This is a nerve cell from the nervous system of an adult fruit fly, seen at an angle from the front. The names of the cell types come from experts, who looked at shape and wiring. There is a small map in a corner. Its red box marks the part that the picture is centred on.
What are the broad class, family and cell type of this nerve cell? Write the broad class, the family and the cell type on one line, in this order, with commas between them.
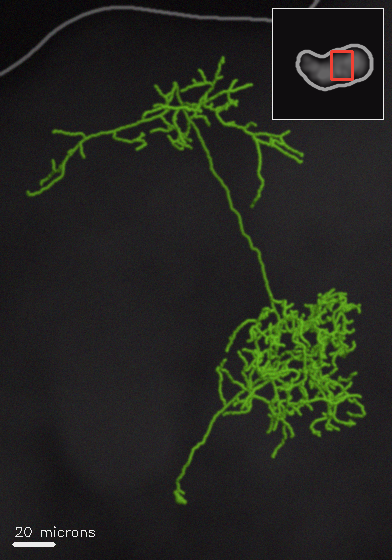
central-brain intrinsic neuron, hemilineage ALlv1, M_lvPNm24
